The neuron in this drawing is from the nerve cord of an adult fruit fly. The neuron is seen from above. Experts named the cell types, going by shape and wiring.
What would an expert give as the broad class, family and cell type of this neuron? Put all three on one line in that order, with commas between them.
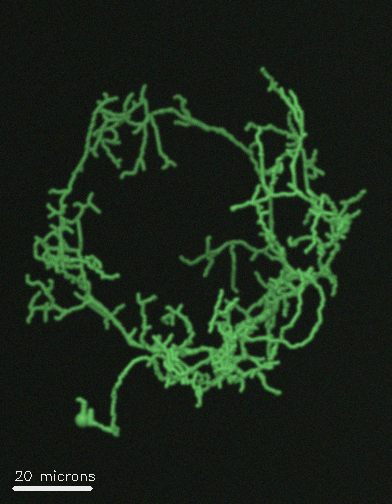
nerve-cord intrinsic neuron, hemilineage 03A, IN03A039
